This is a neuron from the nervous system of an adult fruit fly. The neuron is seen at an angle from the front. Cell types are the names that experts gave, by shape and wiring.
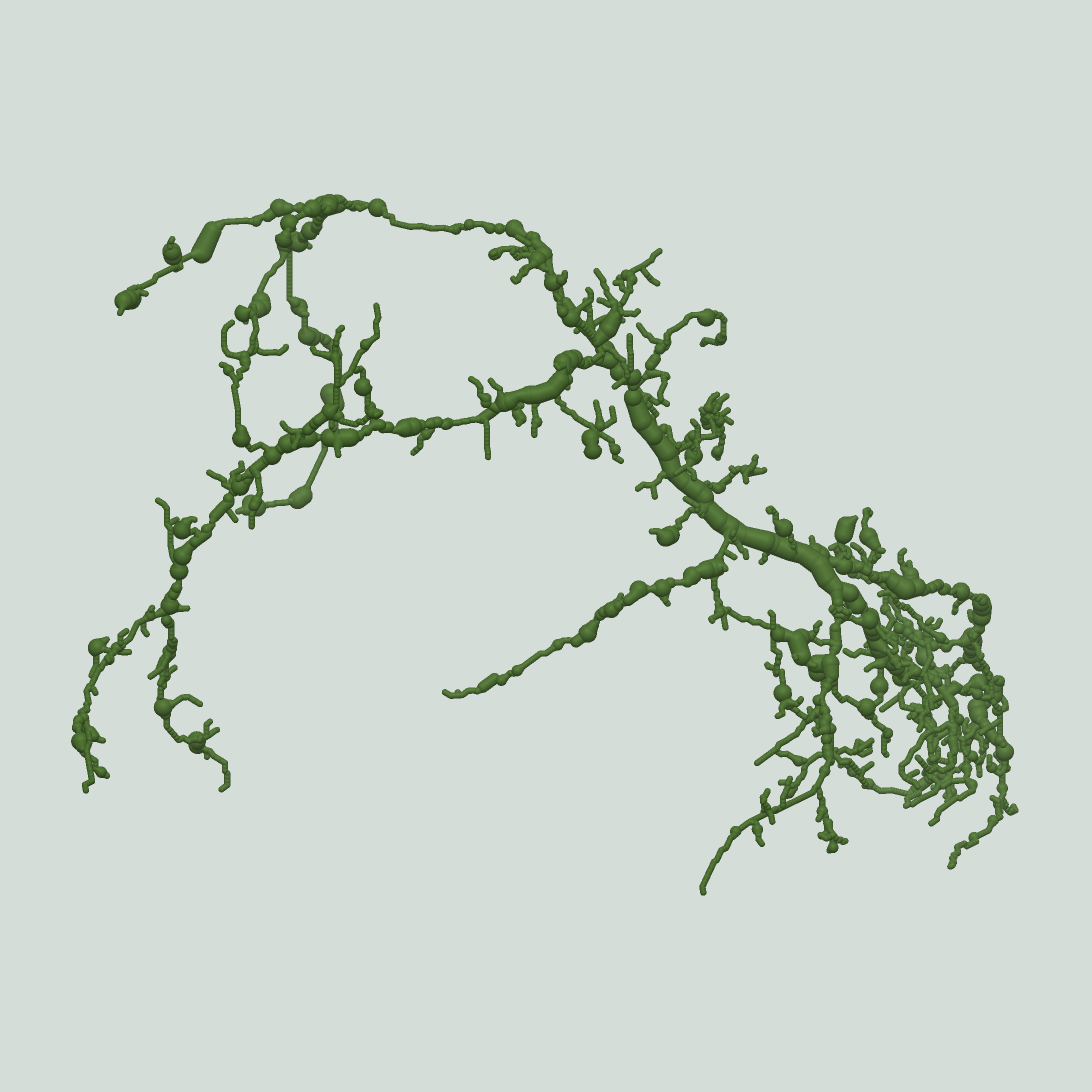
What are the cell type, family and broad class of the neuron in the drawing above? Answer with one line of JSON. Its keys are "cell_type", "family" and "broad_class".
{"cell_type": "IN03A026_c", "family": "hemilineage 03A", "broad_class": "nerve-cord intrinsic neuron"}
